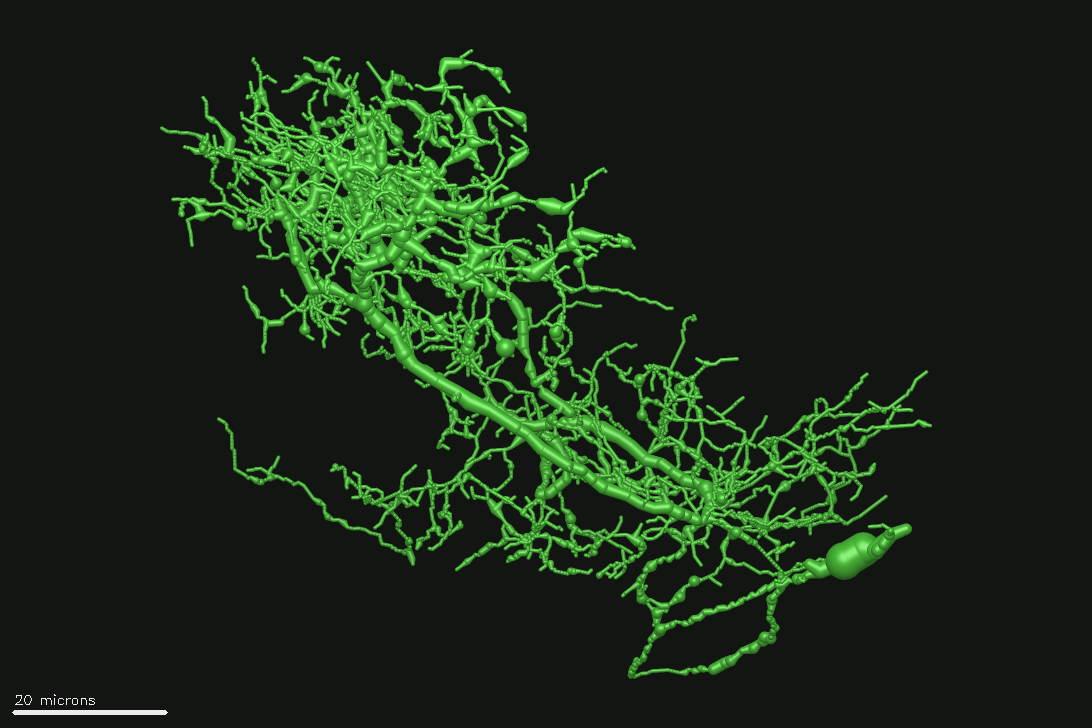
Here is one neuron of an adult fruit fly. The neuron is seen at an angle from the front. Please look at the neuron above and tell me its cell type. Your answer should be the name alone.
GNG551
